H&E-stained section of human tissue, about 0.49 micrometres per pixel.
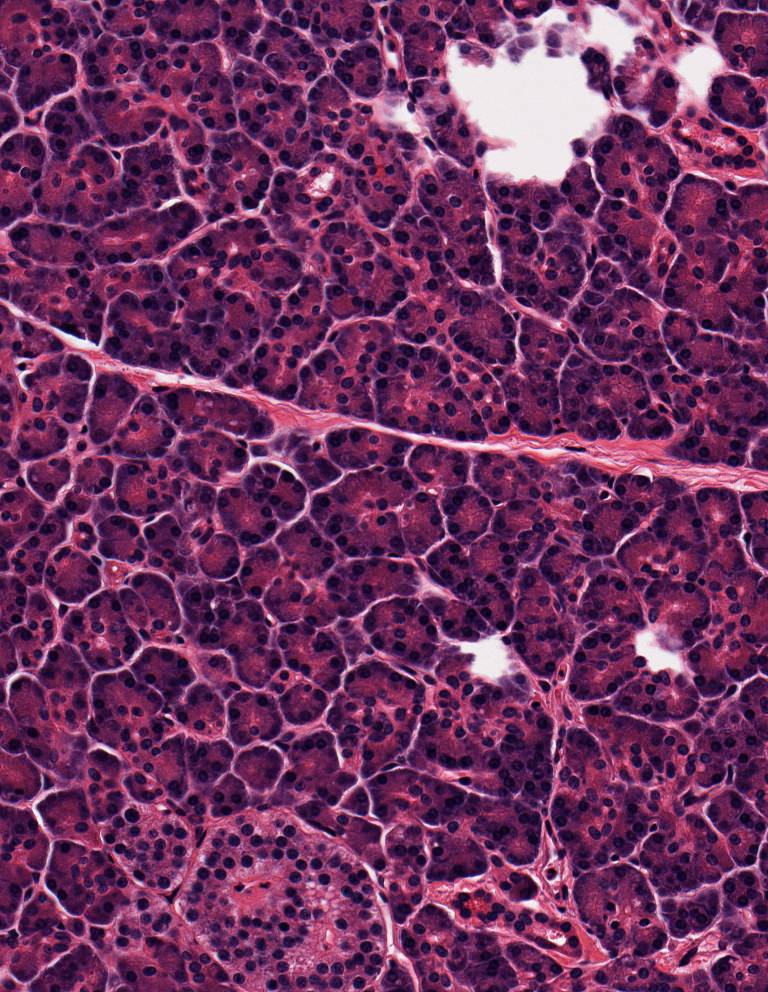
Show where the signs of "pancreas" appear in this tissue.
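Looking at the acini first, the cells have round, dark nuclei sitting toward their bases. Their cytoplasm shifts from pink near the centre of each acinus to purple toward its outer edge.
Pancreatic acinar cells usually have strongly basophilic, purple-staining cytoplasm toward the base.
So that purple outer rim sits well with the pancreas. Down at the lower left there is a rounded cluster that stains paler, with round nuclei not set out in acini.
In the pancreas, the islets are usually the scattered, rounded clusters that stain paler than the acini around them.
That pale cluster matches this too. A thin band of pink fibrous tissue also crosses the whole field, from the left edge to the right edge, sloping down to the right.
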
